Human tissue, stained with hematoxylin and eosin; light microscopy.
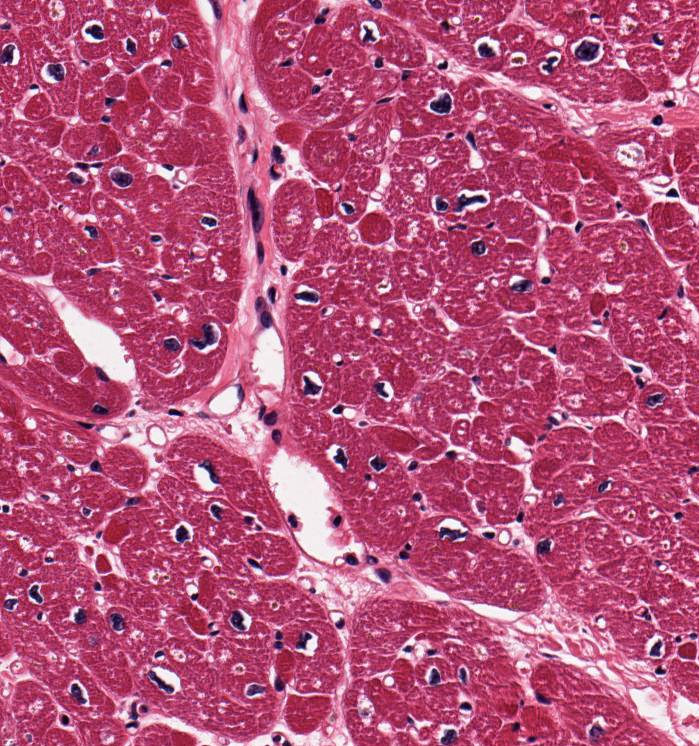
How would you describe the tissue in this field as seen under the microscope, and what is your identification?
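First, orientation: most muscle fibres across the field are cut in cross-section, as rounded or polygonal profiles. Second, nuclei: many sit in a clear pale halo of cytoplasm, with fine yellow-brown granules in the cytoplasm near some. Third, septa: these contain slender, elongated spindle-shaped nuclei. The tissue is the left ventricle of the heart.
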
